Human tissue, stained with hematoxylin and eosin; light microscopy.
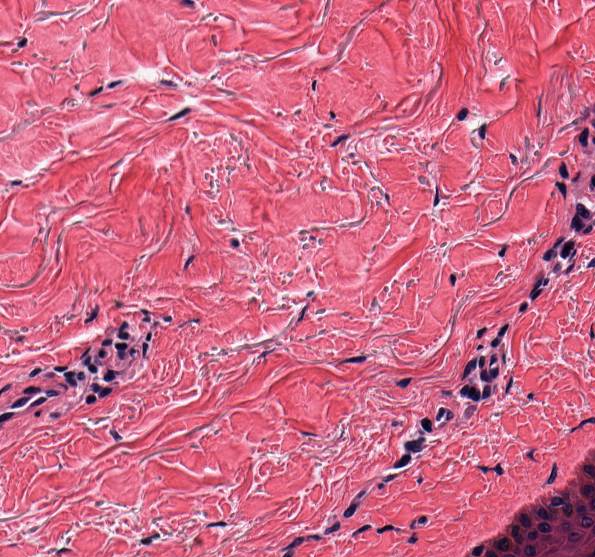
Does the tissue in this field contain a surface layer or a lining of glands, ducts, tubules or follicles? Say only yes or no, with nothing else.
Yes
